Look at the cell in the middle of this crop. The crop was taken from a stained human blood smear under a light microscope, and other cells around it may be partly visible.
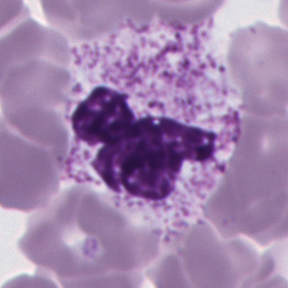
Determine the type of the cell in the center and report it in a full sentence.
The cell at the middle of the frame should be recorded as a segmented neutrophil.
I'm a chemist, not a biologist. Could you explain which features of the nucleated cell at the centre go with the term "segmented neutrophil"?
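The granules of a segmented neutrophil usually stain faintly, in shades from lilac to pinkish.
In this cell, many fine violet-pink granules are scattered through the cytoplasm, and their pink tone agrees with that usual range. The granules do not hide the outline of the nucleus. The chromatin is dense and dark purple. The cytoplasm is pale and not blue.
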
